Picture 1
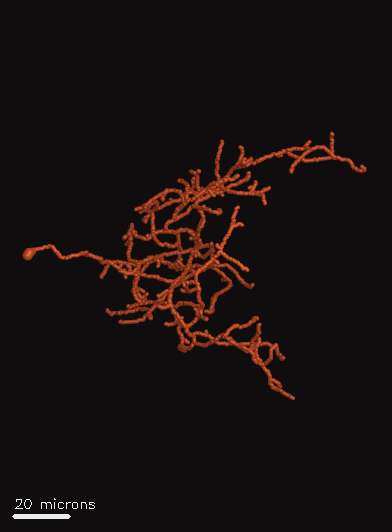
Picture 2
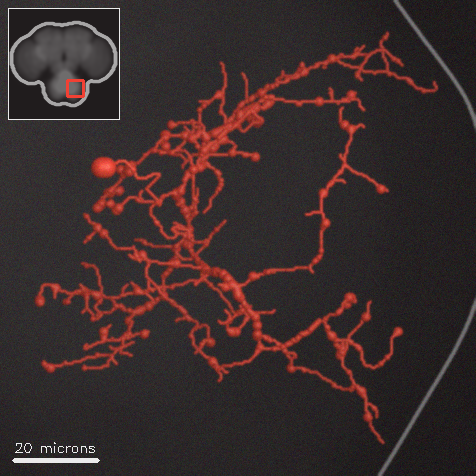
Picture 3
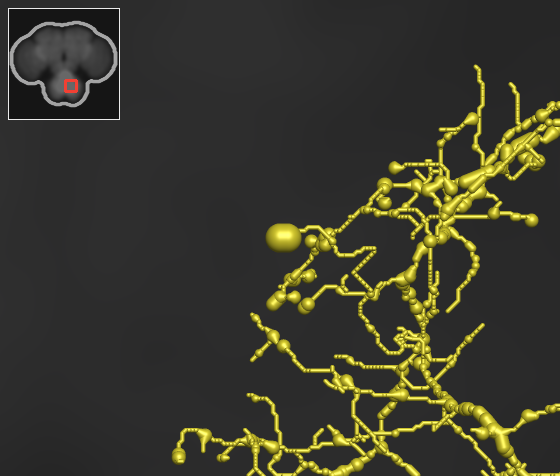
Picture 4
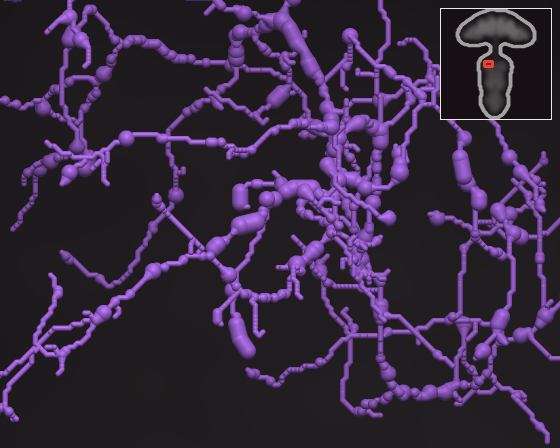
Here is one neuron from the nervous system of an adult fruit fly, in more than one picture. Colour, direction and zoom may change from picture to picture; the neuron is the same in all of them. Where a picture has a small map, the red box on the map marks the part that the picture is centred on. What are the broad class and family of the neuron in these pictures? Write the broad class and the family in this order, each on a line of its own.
nerve-cord intrinsic neuron
hemilineage 16B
